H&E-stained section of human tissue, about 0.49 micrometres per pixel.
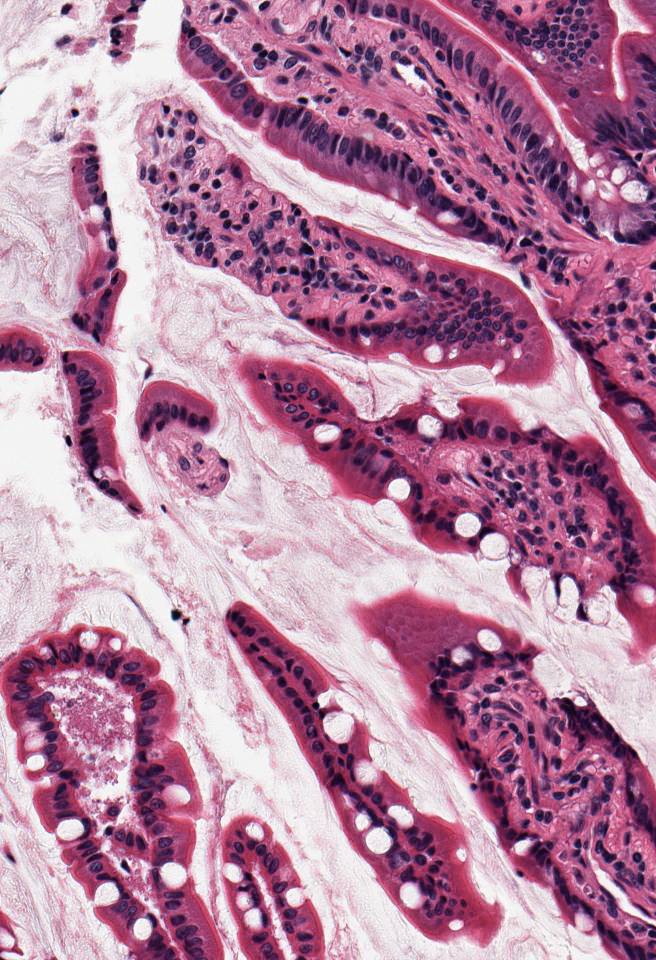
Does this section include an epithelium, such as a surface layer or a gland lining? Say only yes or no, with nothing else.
Yes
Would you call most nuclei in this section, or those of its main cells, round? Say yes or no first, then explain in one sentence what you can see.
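No. The projections are lined by a single layer of tall columnar cells with elongated nuclei lying toward the base.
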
